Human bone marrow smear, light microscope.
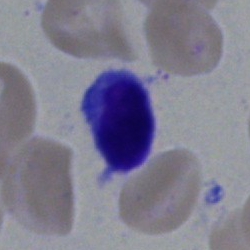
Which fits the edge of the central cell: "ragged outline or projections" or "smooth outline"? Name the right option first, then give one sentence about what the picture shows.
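Ragged outline or projections. A small pale blue knob projects from the lower edge of the cell.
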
